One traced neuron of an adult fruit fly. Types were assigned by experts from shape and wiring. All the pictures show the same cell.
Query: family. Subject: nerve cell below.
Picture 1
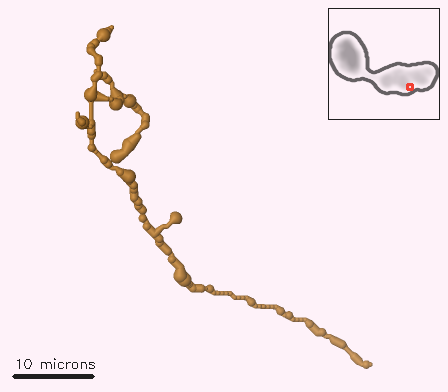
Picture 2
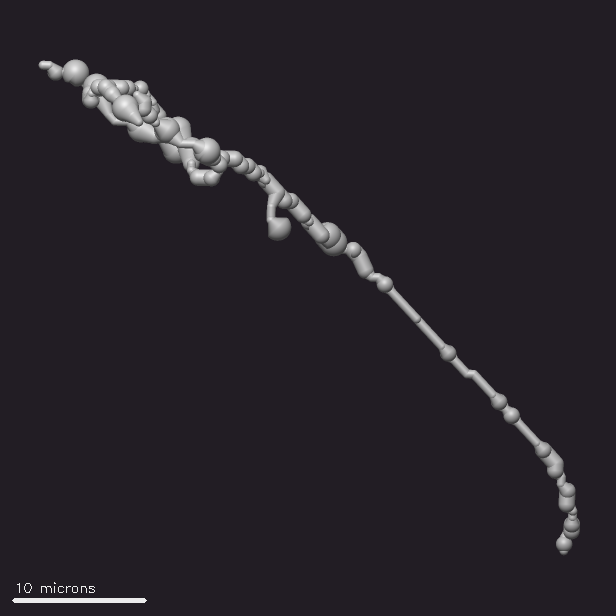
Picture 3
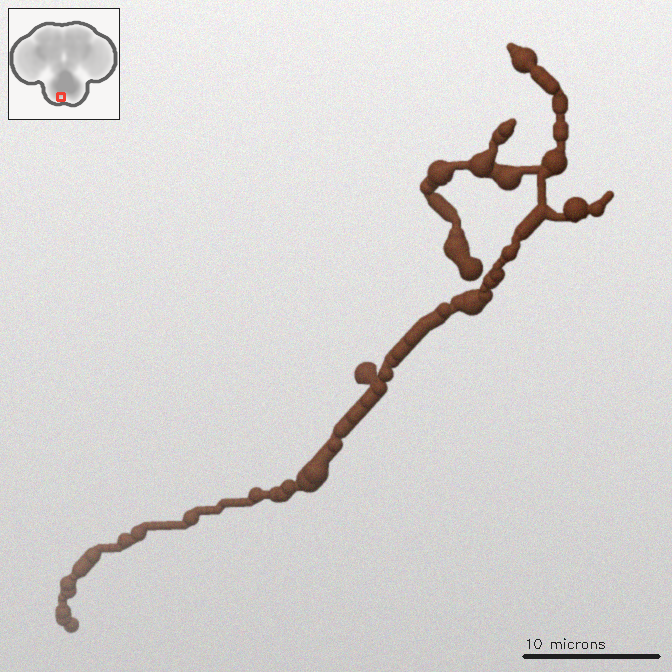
class mechanosensory tactile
